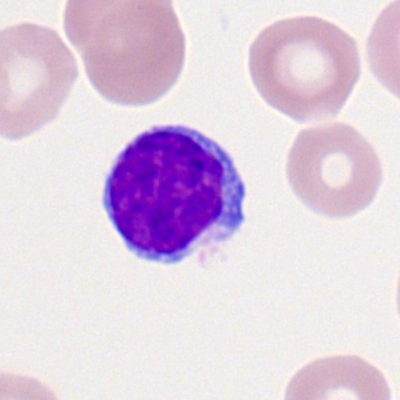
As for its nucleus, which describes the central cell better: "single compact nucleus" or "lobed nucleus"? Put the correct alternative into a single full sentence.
What its nucleus forms is one compact round, oval or kidney-shaped mass.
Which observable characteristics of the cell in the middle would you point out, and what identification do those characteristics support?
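The chromatin stains dark purple and is coarsely clumped, and no nucleoli can be seen in the nucleus. A few small pinkish granules lie at the lower right edge of the cell. No vacuoles are present in the cytoplasm. It is a lymphocyte.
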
